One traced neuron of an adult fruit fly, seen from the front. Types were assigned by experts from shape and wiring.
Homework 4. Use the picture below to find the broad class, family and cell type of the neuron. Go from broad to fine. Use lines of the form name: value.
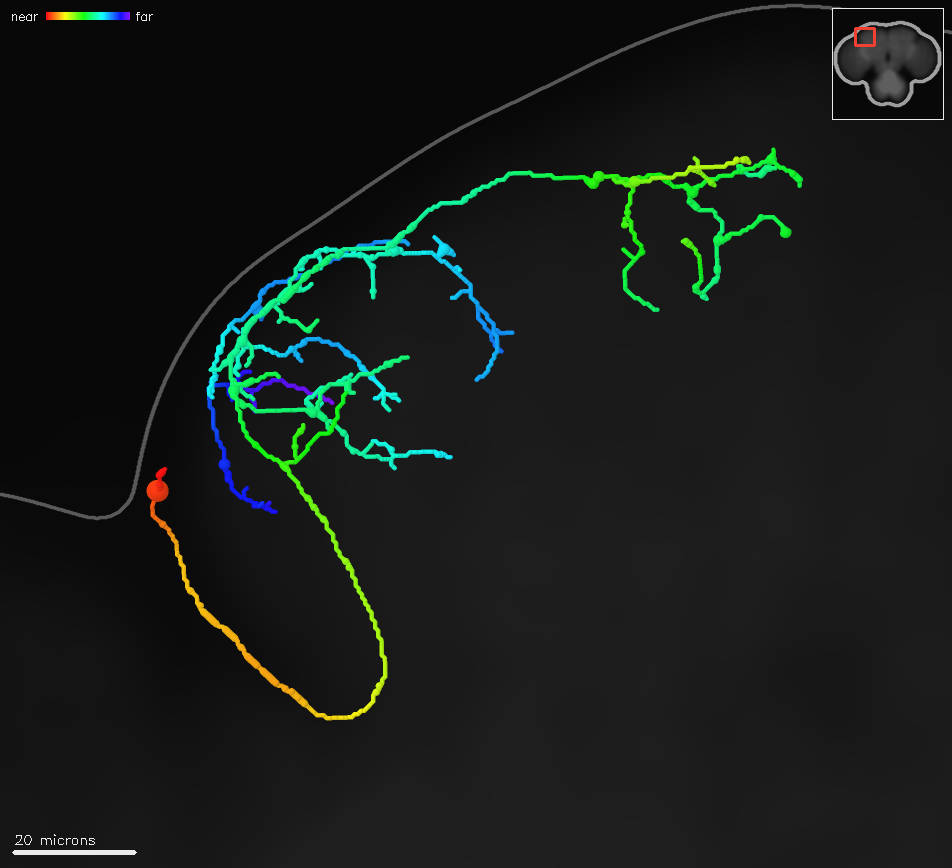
broad class: central-brain intrinsic neuron
family: hemilineage VPNl&d1_dorsal
cell type: LHAV5a2_d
